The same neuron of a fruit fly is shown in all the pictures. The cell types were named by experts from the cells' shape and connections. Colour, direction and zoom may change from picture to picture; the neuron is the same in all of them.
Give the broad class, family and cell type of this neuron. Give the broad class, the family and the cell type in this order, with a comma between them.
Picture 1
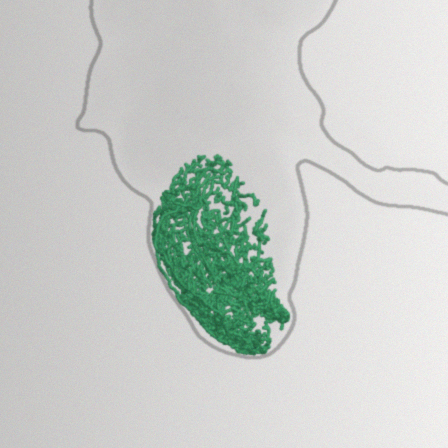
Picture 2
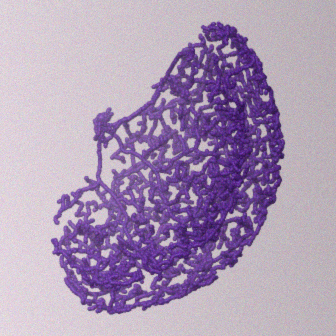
optic-lobe intrinsic neuron, Mi, Mi19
